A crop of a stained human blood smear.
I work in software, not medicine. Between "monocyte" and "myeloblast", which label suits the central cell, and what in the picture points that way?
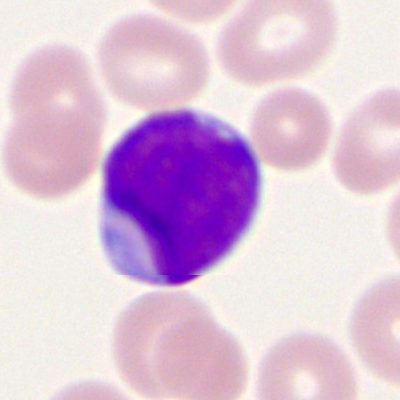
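This is a myeloblast, not a monocyte.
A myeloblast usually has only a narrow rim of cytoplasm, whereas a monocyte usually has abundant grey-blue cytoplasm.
Here the nucleus fills most of the cell, and the scant pale blue cytoplasm shows mainly as a crescent at the lower left. The nuclear chromatin stains deep purple.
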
